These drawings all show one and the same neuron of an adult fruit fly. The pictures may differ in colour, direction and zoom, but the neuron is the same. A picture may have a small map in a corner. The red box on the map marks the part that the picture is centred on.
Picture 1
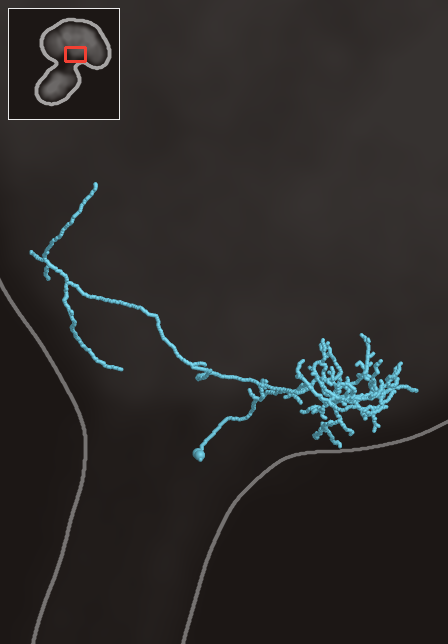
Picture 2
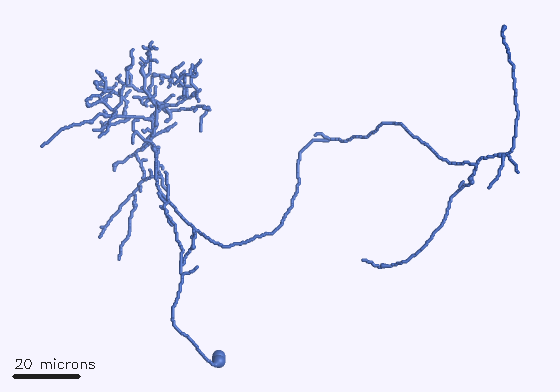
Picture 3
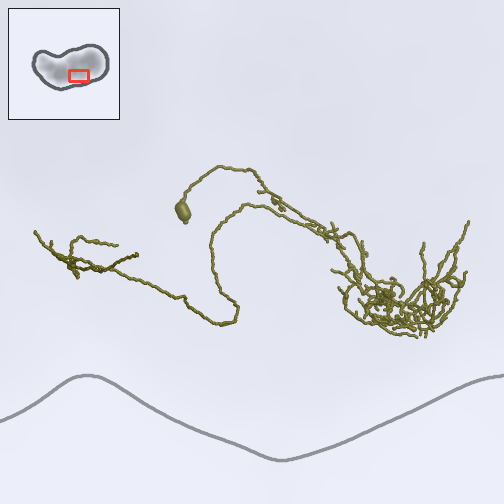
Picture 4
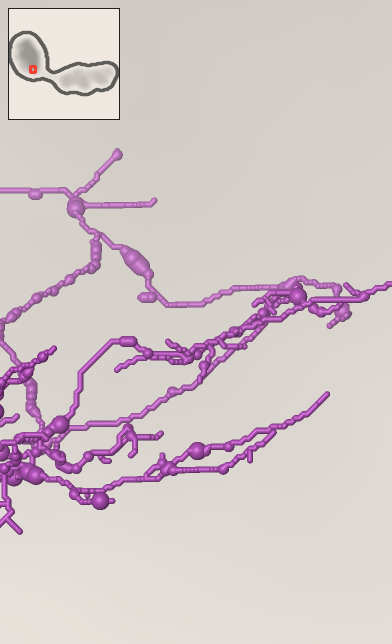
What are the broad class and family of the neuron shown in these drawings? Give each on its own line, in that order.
central-brain intrinsic neuron
hemilineage LB23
